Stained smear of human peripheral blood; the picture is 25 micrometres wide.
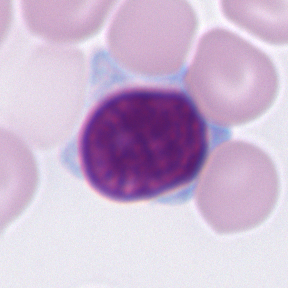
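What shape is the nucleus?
Round to slightly oval, with no indentation and no lobes.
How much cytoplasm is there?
Not much; it's scant next to the large nucleus, and no vacuoles are visible in it.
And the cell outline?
Irregular and angular rather than round.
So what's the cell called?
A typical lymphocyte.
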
